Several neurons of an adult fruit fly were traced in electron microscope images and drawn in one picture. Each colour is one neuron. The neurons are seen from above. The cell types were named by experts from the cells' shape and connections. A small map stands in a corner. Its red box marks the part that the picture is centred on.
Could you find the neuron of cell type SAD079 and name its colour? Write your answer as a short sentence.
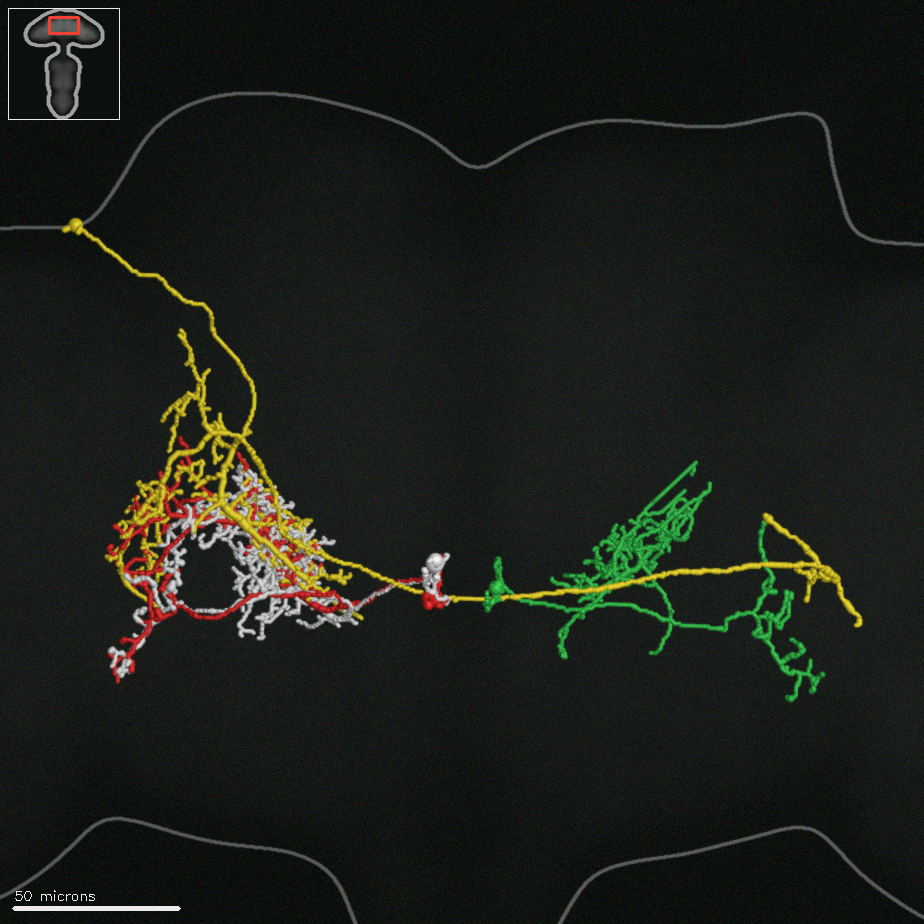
The colour is green.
